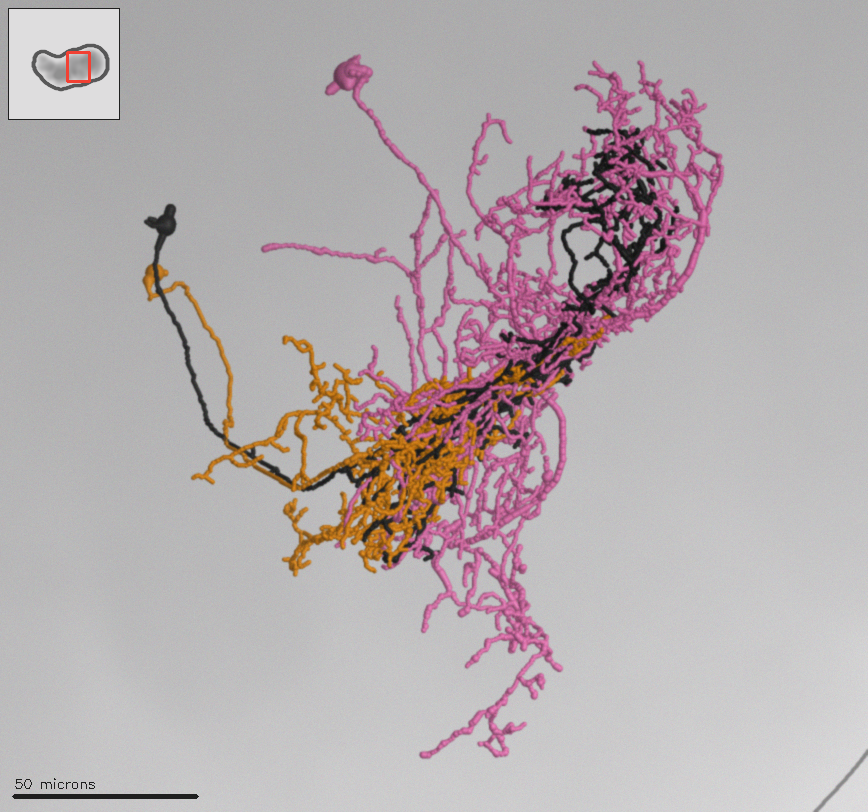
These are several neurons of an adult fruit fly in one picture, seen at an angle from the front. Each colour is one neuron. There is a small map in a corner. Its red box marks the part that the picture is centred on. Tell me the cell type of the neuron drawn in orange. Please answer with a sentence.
The cell type is LAL186.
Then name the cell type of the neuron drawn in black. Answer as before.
The cell type is LAL185.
